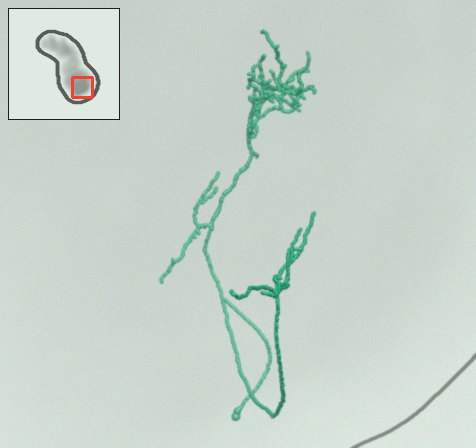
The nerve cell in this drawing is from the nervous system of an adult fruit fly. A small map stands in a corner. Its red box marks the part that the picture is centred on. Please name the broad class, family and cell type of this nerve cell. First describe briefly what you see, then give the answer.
Its cell body lies at the bottom of the picture. As drawn here it is more than twice as tall as it is wide. Its broad class is central-brain intrinsic neuron. Its family is hemilineage SLPa&l1_lateral. Its cell type is WED034.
